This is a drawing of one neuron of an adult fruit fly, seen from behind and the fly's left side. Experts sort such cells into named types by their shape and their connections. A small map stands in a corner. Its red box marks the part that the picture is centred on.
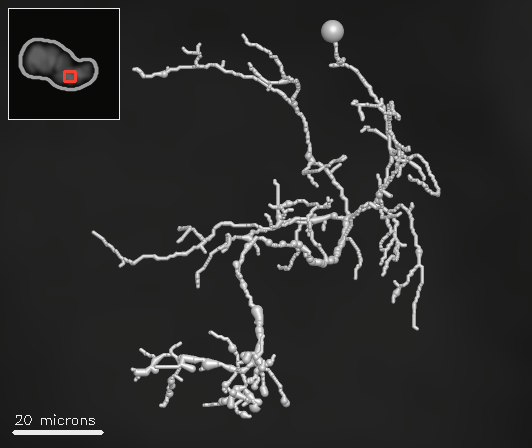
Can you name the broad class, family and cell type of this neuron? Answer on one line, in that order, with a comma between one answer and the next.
nerve-cord intrinsic neuron, hemilineage 19A, IN19A088_b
